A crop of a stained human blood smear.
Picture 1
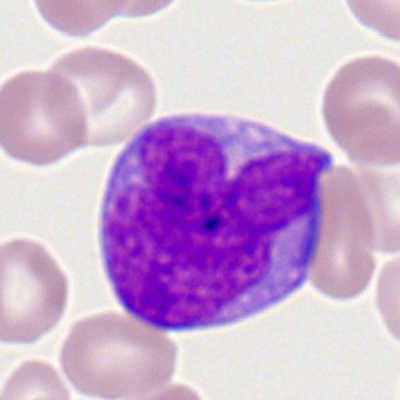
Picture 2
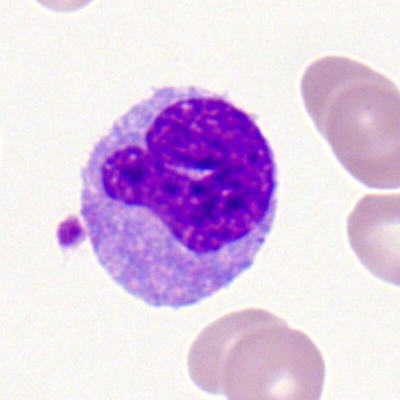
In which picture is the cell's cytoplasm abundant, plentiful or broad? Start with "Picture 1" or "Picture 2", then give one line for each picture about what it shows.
Picture 2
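In picture 1: The nucleus fills most of the cell.
In picture 2: The cytoplasm is abundant and pale greyish-blue.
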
